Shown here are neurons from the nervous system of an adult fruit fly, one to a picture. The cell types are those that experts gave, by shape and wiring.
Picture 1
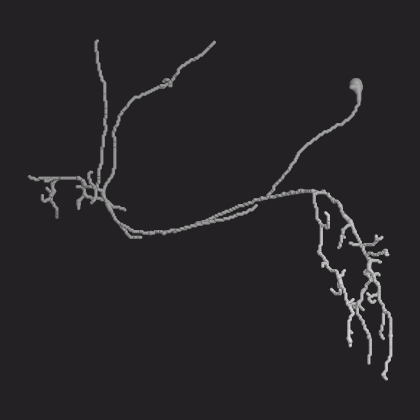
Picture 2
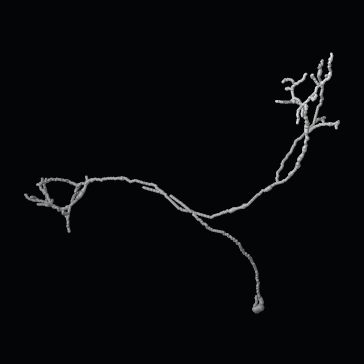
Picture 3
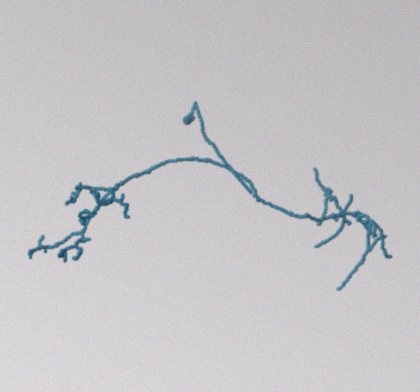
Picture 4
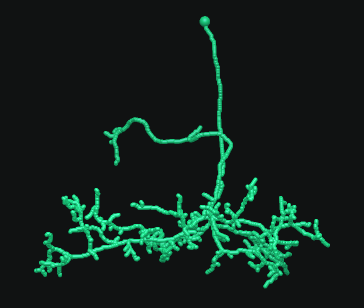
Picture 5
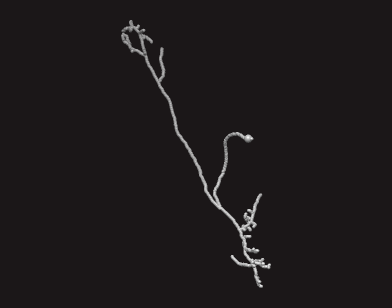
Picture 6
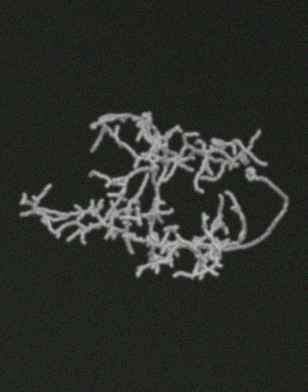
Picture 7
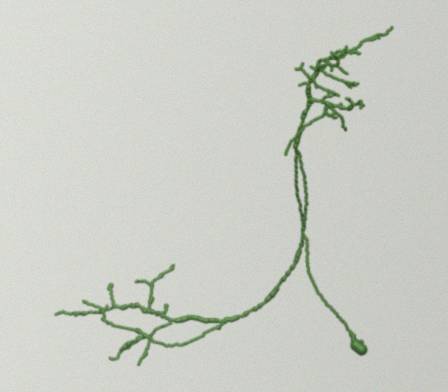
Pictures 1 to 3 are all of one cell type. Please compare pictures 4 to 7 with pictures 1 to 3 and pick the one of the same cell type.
Picture 7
